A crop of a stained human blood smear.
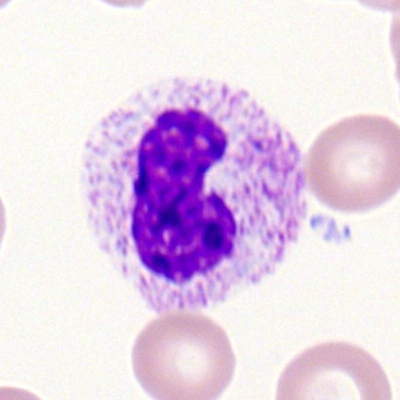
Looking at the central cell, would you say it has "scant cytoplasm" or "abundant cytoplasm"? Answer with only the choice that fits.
Abundant cytoplasm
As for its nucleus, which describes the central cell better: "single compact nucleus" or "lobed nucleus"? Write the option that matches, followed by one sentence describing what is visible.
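Single compact nucleus. The nucleus is kidney-shaped, with a single deep notch on its right side.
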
